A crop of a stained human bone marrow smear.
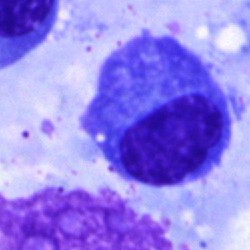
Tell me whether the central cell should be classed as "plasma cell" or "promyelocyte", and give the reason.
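The cell shown is a plasma cell. Its nucleus sits eccentrically, pushed to the lower right of the cell. The cytoplasm is abundant, taking up more of the cell than the nucleus, and stains a deep blue. The cell outline is irregular and slightly lumpy rather than smoothly round.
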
